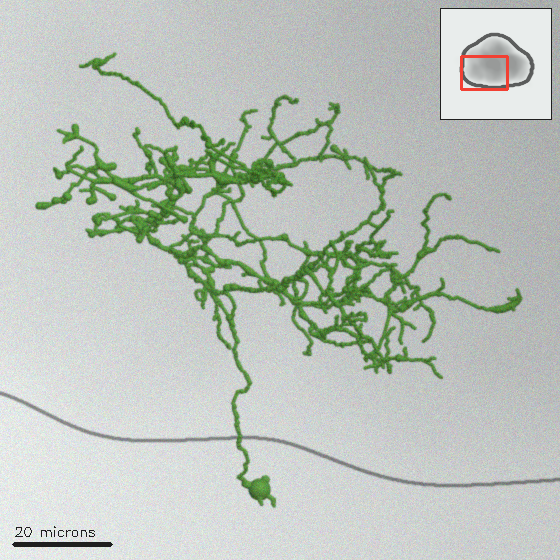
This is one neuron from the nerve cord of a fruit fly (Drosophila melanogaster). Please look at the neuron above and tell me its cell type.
INXXX276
